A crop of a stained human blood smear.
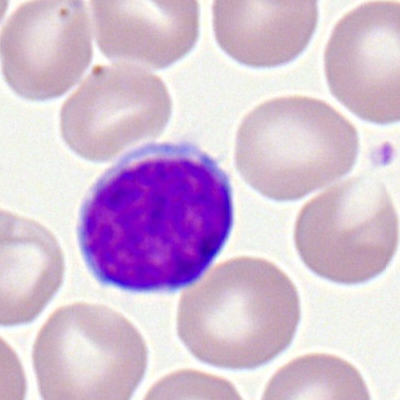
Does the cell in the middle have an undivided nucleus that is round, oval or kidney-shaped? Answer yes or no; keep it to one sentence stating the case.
Yes, the cell's nucleus is compact, undivided and round, oval or kidney-shaped.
